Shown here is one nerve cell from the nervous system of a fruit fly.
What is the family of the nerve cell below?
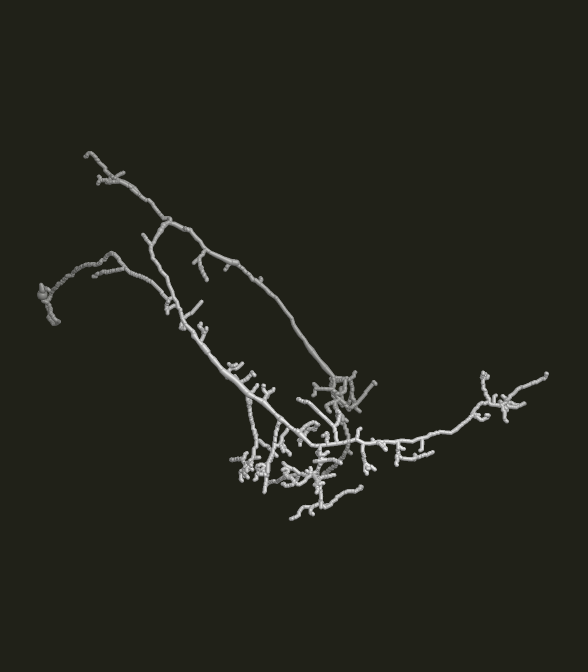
hemilineage 13A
